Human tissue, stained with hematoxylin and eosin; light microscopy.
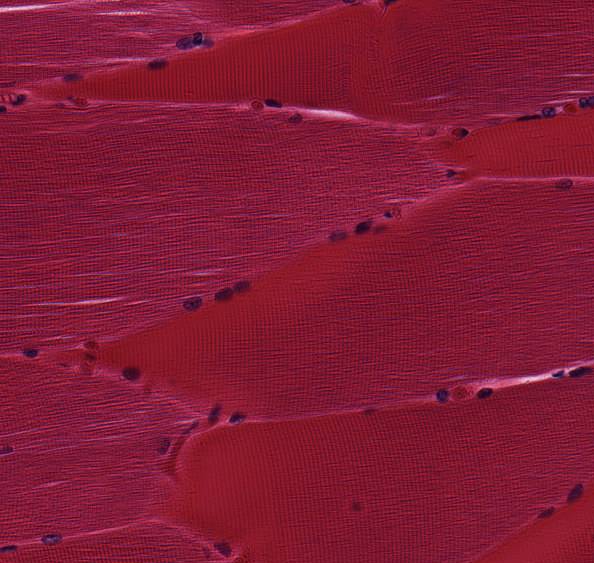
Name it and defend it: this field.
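Skeletal muscle is shown. Decisive are fine cross-striations at right angles to the fibres and nuclei at the fibre edges.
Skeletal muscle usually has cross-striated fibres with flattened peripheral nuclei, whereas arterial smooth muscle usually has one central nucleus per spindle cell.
Most nuclei are small, dark and flattened along the fibres; connective tissue between fibres is scant, just thin lines.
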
